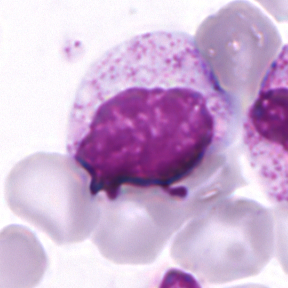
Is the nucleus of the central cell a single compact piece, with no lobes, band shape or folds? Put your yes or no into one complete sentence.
Yes, the nucleus is one compact round, oval or kidney-shaped mass, not lobed or folded.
